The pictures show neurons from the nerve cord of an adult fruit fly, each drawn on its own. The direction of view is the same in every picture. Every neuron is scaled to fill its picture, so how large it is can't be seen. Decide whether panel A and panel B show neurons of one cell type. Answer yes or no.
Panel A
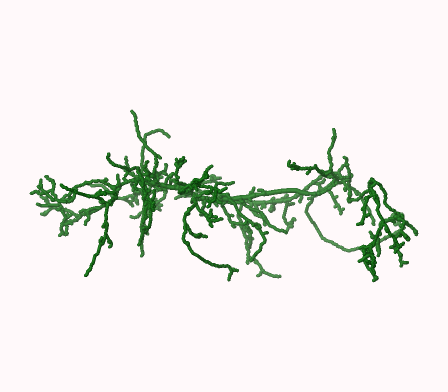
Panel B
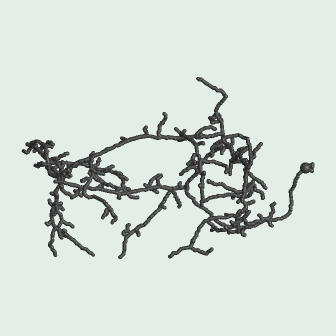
no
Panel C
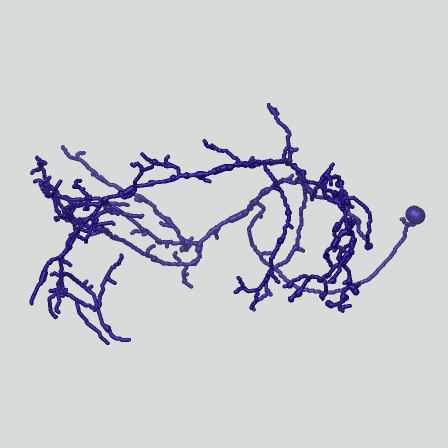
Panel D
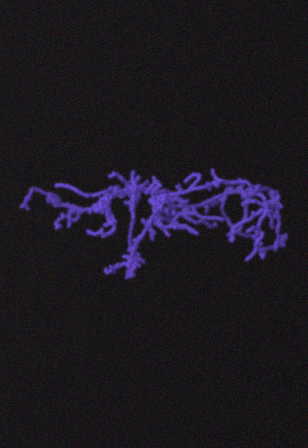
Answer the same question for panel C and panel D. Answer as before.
no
